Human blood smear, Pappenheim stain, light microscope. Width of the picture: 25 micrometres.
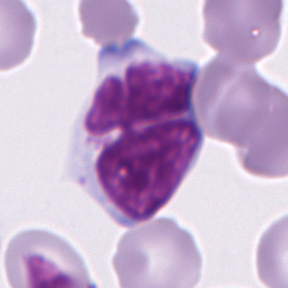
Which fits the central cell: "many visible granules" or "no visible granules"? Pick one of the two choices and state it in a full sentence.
Its cytoplasm is free of any visible granules.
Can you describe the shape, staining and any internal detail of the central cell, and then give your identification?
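Notice the outline: irregular and angular rather than round, about 16 by 11 micrometres. The nucleus, about 14 by 10 micrometres and filling about 70% of the cell's area, is folded, with a deep notch entering from the left. Its chromatin is coarse and clumped, dark purple with paler streaks. The cytoplasm holds no vacuoles. This is a large granular lymphocyte.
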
